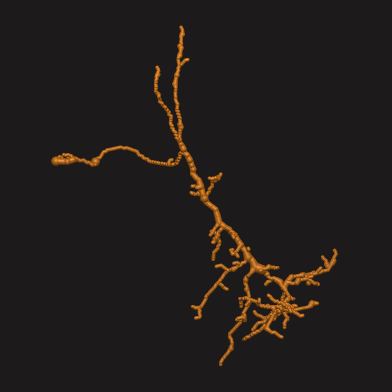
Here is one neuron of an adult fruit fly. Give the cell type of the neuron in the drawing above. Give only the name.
IN21A087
